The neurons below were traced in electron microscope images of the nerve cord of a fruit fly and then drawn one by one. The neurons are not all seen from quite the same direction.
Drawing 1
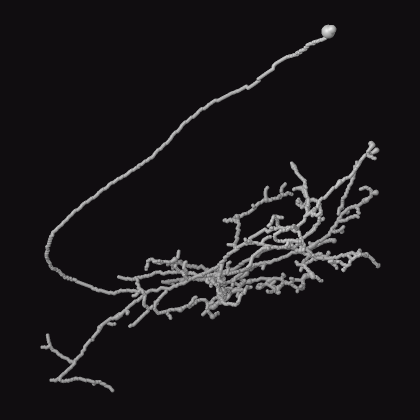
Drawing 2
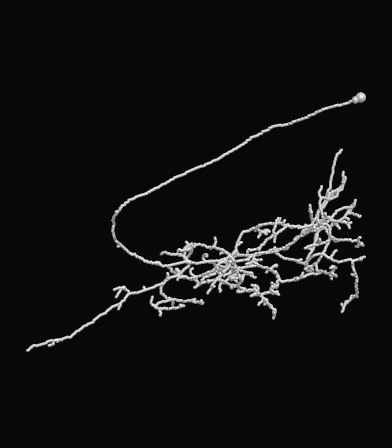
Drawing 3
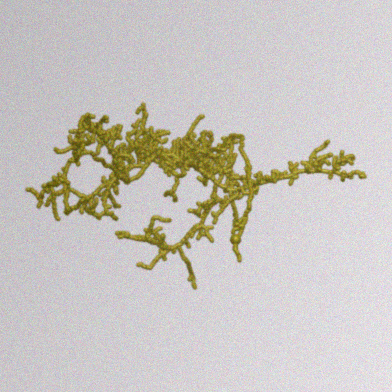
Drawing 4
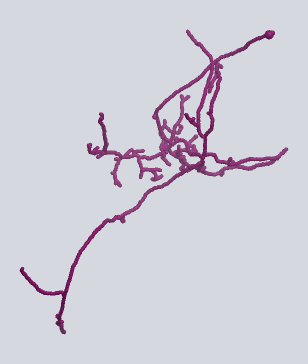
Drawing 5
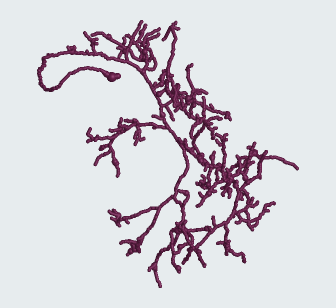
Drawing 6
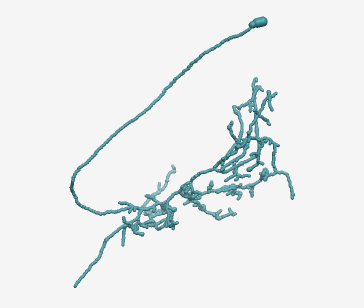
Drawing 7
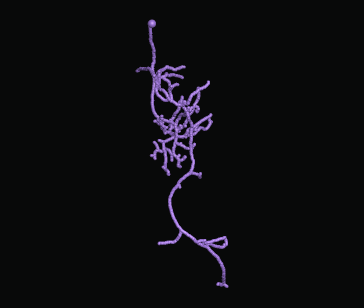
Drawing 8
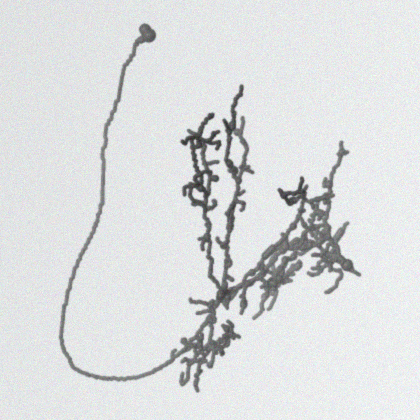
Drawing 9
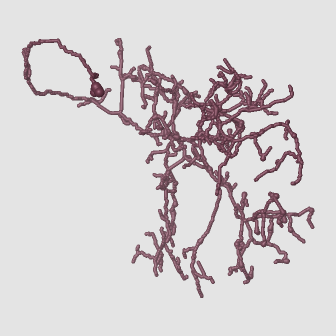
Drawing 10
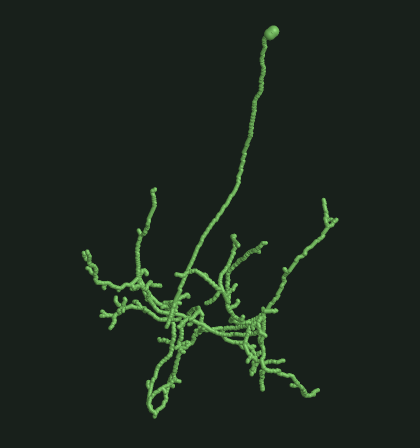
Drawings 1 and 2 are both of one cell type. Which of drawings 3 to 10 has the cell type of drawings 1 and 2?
Drawing 6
